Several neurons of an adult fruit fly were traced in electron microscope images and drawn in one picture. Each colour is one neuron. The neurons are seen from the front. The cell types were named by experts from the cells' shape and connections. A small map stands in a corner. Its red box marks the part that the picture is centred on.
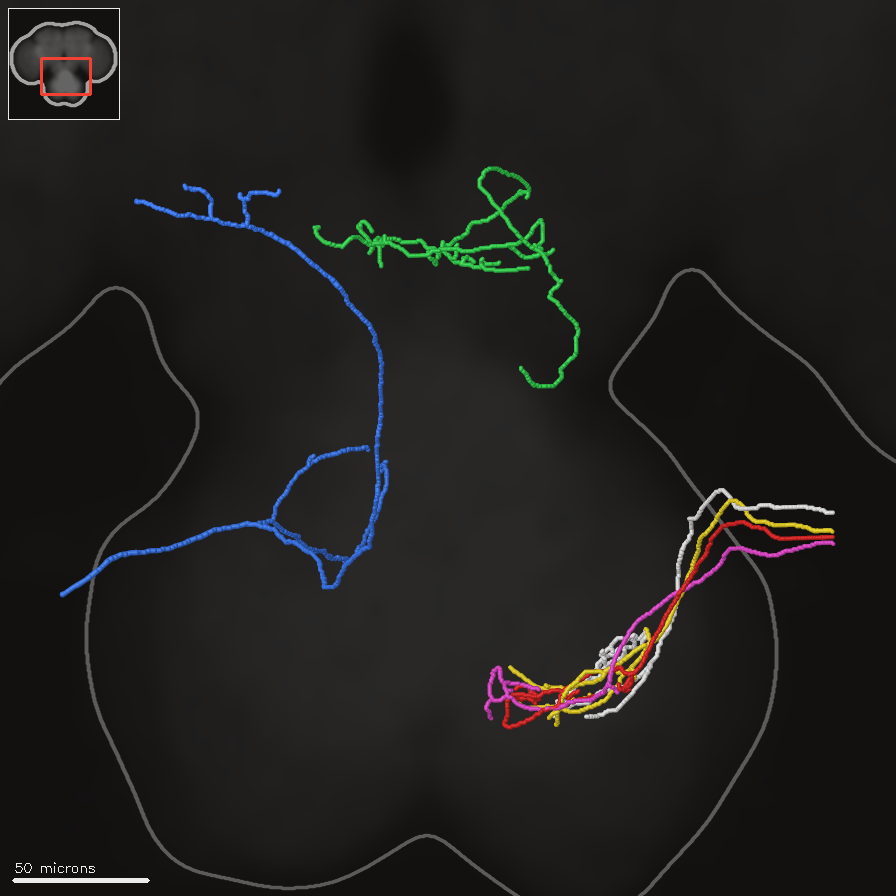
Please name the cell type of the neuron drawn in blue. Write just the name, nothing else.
SApp10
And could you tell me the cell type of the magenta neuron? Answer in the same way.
WG1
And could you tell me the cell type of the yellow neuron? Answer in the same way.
WG2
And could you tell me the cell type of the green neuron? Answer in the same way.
PhG7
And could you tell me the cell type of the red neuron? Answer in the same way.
WG3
